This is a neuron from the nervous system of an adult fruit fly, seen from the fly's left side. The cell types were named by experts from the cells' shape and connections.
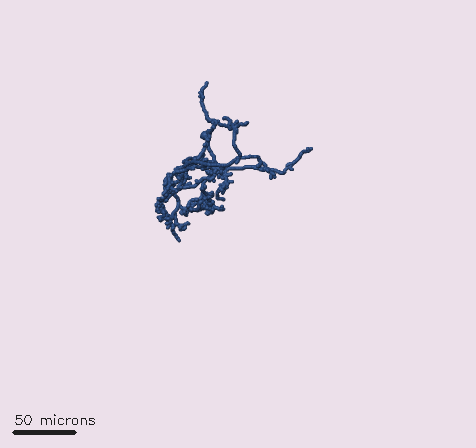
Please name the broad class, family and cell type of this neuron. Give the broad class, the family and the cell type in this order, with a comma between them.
central-brain intrinsic neuron, hemilineage SLPav1_medial, AVLP312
